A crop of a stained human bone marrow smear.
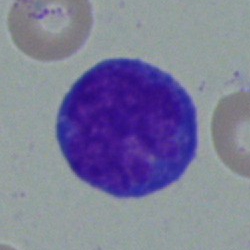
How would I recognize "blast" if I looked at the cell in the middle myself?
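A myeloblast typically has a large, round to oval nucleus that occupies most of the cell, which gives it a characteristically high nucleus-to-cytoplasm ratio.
First point: only a very thin rim of cytoplasm shows at the cell edge, and this fits that high ratio in this blast. Second point: the little cytoplasm that can be seen is deep blue. Third point: the cell outline is round and smooth. Fourth point: the purple chromatin is mottled, with paler patches lying among darker ones.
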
